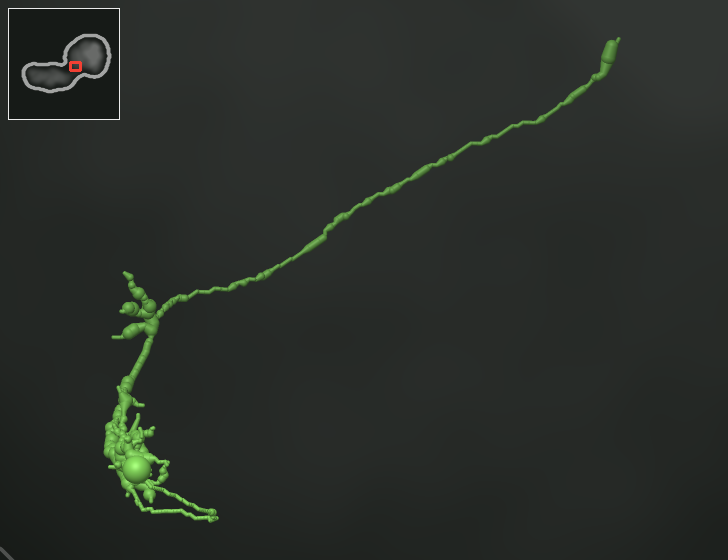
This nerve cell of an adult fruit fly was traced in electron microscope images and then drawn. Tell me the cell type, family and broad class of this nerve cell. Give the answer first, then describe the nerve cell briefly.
The cell type is Tm2. Its family is Tm. It is an optic-lobe intrinsic neuron. Its cell body lies at the lower left of the picture. In this view it is about as wide as it is tall.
